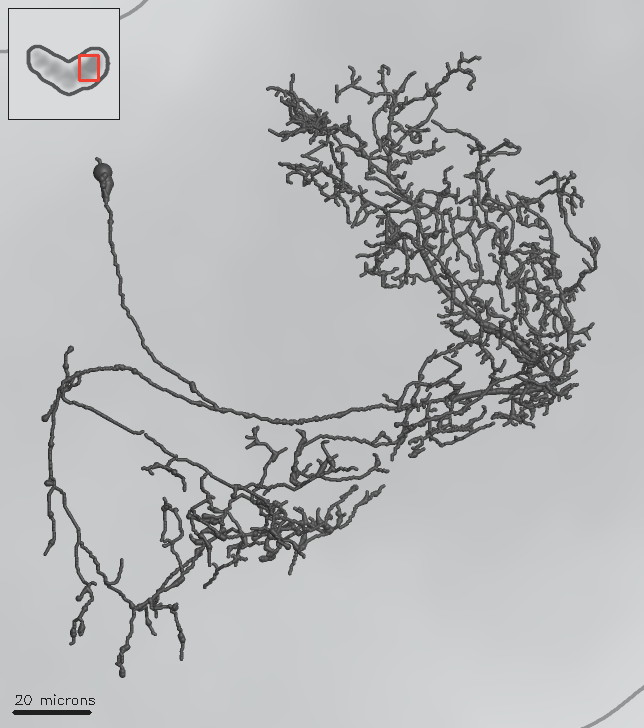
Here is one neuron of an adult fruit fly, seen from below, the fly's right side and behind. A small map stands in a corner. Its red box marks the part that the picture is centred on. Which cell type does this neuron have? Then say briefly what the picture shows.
Its cell type is SMP471. Its broad class is central-brain intrinsic neuron. Its cell body lies at the upper left of the picture. From top to bottom in the picture it spans about 170 microns. More than a hundred branch ends can be seen.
